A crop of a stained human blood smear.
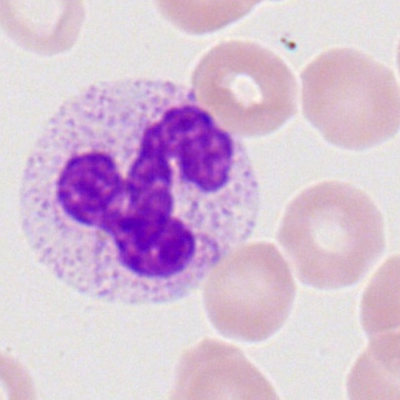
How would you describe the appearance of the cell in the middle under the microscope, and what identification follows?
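No nucleoli are visible within the nucleus. The cytoplasm is plentiful and pale pinkish-lilac, with fine lilac granules scattered evenly through it and no vacuoles. Name: segmented neutrophil.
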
